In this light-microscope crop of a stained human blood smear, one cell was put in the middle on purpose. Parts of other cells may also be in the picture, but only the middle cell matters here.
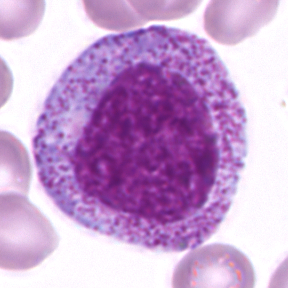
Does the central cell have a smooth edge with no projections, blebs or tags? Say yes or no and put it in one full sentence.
Yes, the cell's outline is smooth, without projections.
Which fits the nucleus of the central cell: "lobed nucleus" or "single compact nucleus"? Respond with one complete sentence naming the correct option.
The nucleus is neither lobed nor band-shaped but one compact round, oval or kidney-shaped mass.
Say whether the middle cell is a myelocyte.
yes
